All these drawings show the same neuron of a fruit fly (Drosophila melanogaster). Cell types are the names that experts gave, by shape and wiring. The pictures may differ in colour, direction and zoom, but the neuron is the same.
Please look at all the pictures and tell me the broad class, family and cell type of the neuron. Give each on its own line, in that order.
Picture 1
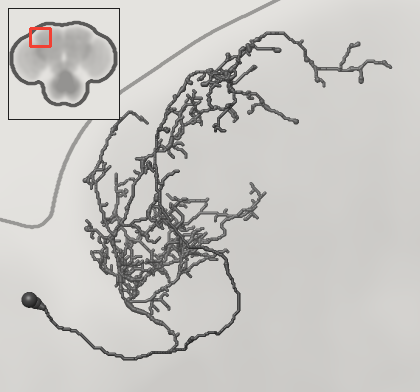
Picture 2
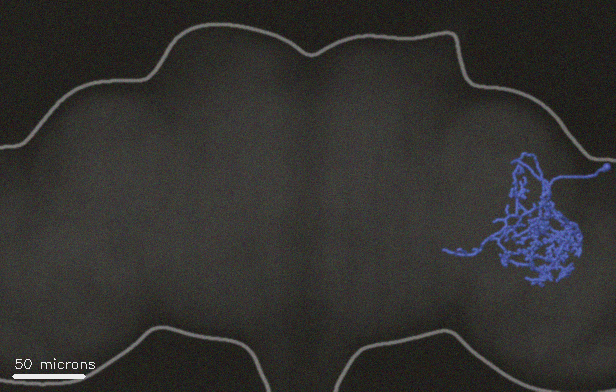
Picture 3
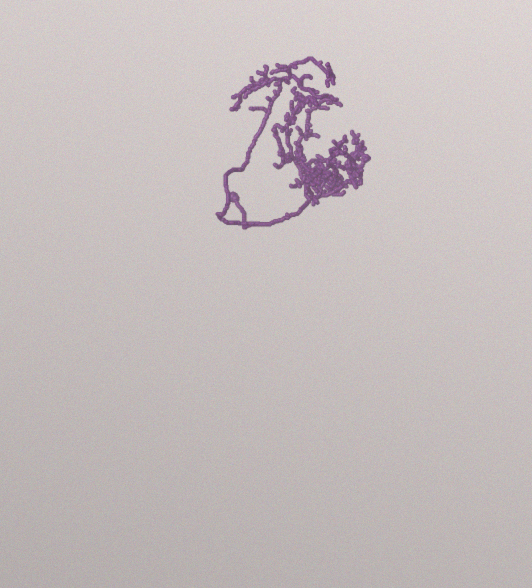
central-brain intrinsic neuron
hemilineage SLPav1_medial
LHAV3e3_b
